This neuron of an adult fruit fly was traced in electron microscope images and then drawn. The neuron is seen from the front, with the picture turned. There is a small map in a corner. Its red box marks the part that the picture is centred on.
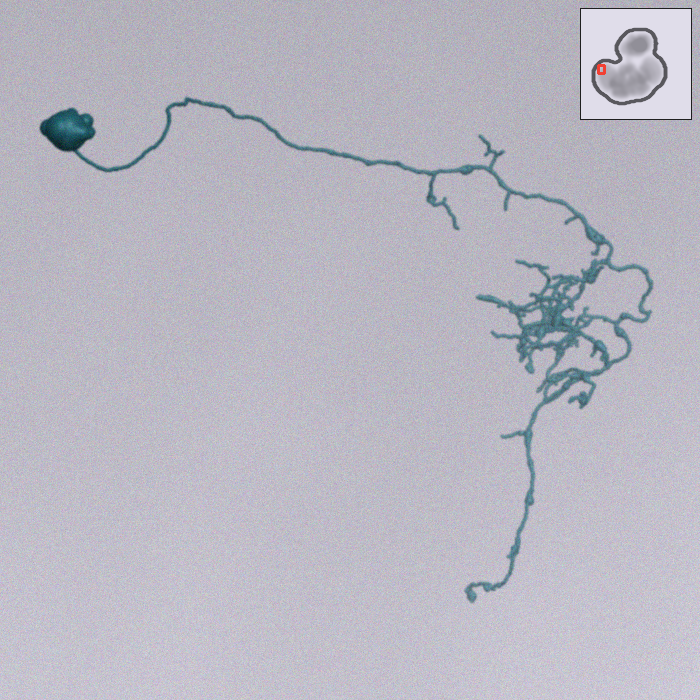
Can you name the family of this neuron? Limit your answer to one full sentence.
Family membership for the neuron is Cm.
